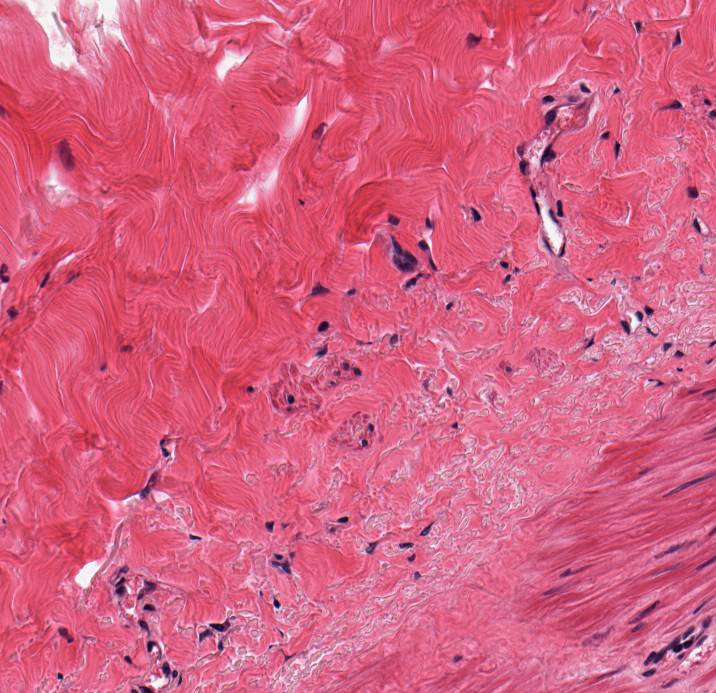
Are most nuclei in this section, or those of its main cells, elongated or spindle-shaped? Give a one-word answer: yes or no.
Yes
